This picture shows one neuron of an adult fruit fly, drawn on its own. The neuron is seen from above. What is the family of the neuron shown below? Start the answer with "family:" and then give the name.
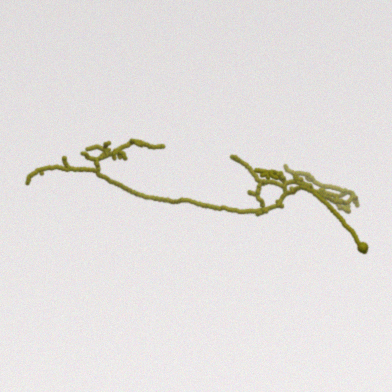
family: hemilineage SLPpl1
